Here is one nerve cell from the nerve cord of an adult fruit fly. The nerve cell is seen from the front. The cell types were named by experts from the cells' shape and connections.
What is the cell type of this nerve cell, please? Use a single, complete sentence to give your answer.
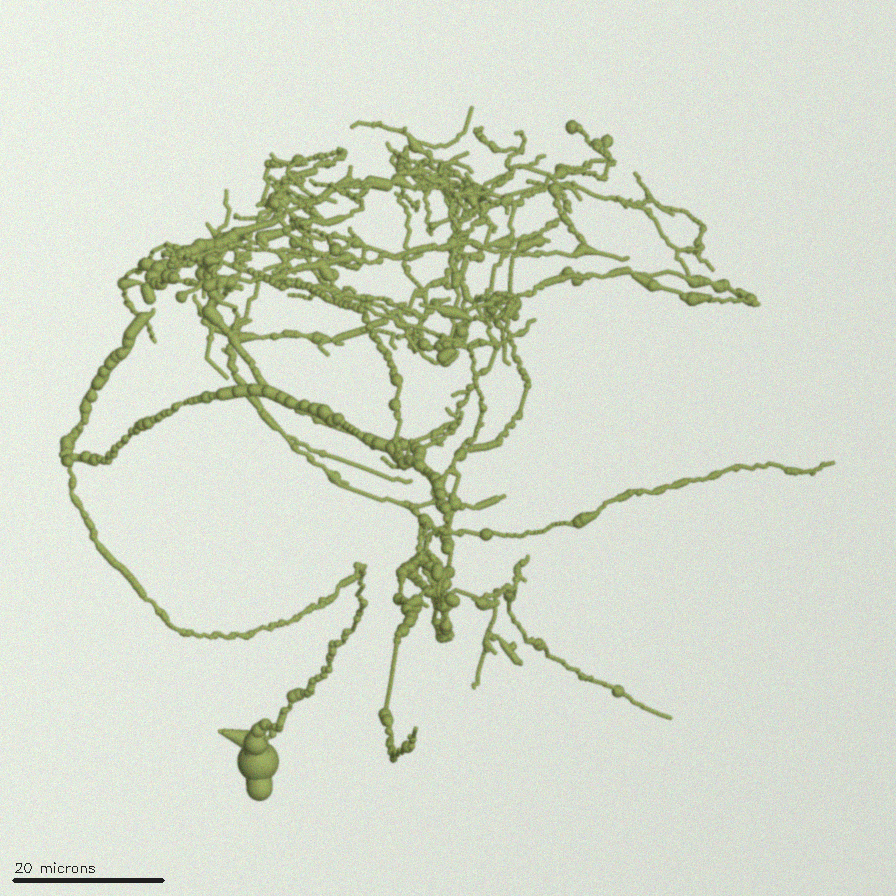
To the cell type ANXXX169 belongs this nerve cell.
